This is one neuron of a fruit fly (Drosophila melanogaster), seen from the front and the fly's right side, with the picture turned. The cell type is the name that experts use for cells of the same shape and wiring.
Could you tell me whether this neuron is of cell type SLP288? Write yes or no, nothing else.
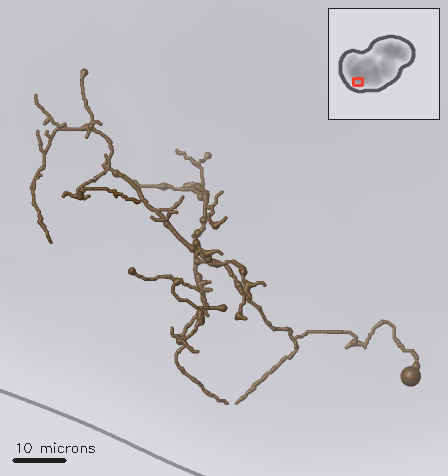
yes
